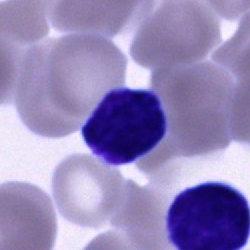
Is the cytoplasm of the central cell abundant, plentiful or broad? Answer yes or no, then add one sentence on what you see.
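No. At most a very thin rim of cytoplasm is visible around the nucleus.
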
